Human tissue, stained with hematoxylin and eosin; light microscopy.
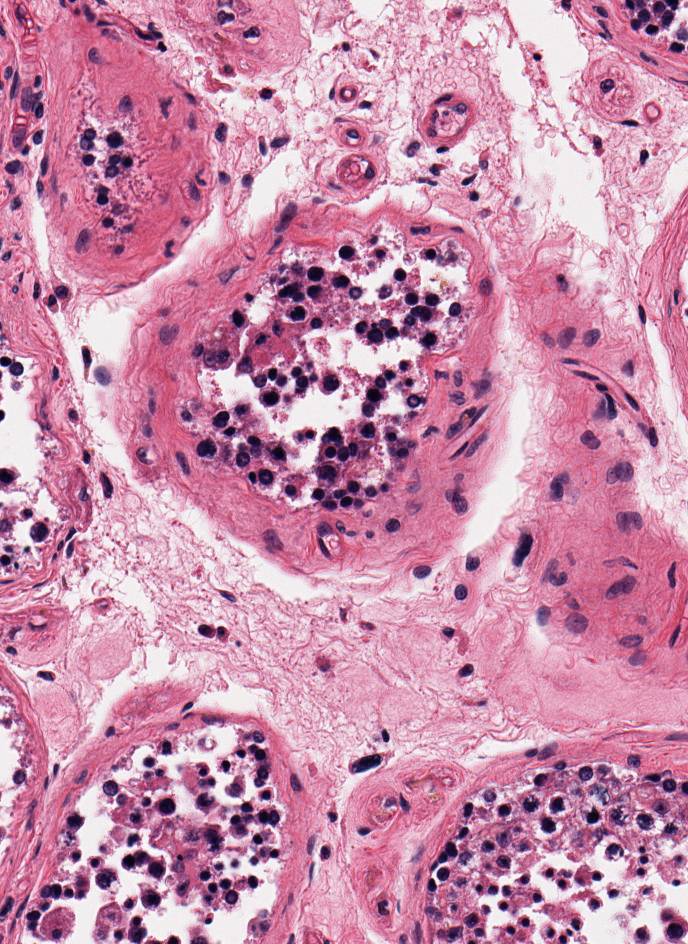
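testis. Several rounded tubular cross-sections are separated by interstitium; one lies whole in the centre, while others are cut off at the edges. A thick, pink, layered band of wall with scattered flattened nuclei surrounds each tubule. Within the tubules lie many loose, detached round cells whose small nuclei are very dark and condensed. The interstitium between the tubules is pale, loose and wispy, with few nuclei.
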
